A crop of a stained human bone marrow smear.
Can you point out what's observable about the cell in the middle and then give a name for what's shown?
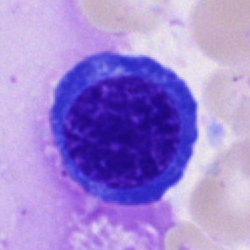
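Dark purple chromatin lies in clumps, separated by paler gaps. No nucleolus is plainly visible. The cytoplasm is a deep blue and shows no granules. This cell is an erythroblast.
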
